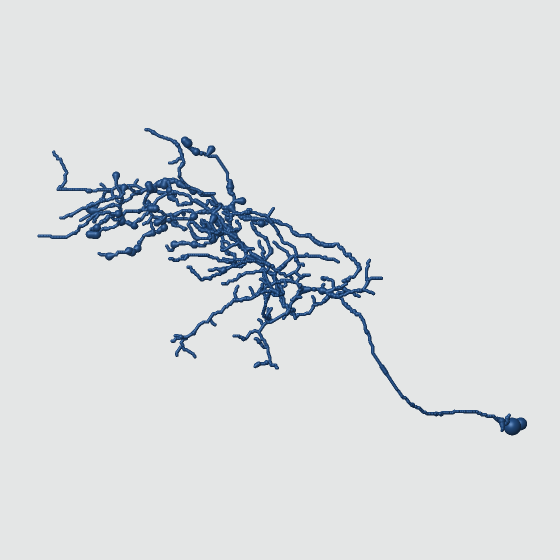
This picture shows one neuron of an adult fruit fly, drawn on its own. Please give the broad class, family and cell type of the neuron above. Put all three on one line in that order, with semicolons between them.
central-brain intrinsic neuron; hemilineage SLPav3; SLP186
